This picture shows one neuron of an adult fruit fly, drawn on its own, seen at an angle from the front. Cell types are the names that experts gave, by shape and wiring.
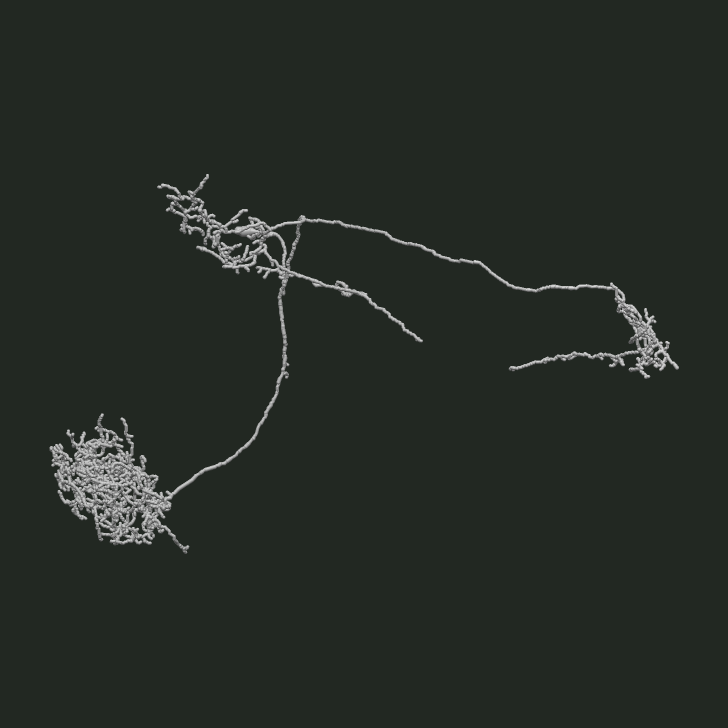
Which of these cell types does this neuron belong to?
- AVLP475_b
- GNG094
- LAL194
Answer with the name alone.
AVLP475_b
